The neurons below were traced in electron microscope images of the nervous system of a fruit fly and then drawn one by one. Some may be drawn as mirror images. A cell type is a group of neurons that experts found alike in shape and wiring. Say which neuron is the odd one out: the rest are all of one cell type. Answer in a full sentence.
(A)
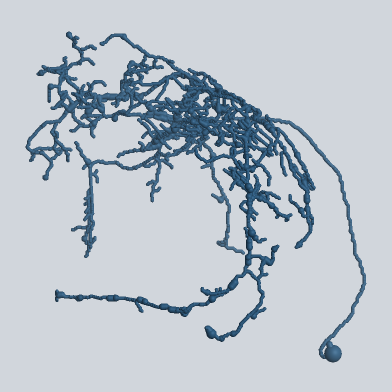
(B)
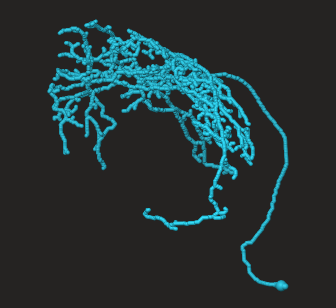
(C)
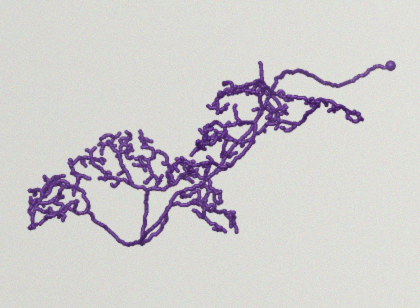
Picture C shows a neuron of another cell type.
